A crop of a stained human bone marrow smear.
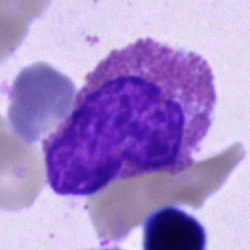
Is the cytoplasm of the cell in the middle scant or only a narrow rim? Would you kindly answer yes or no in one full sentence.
No, in this cell the cytoplasm is abundant.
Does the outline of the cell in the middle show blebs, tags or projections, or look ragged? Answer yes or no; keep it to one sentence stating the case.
Yes, the cell's outline is ragged or frayed, or carries projections, blebs or tags.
